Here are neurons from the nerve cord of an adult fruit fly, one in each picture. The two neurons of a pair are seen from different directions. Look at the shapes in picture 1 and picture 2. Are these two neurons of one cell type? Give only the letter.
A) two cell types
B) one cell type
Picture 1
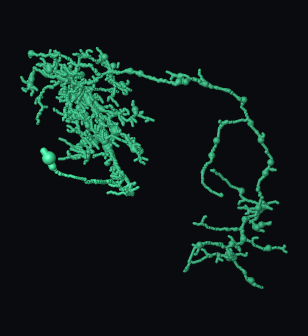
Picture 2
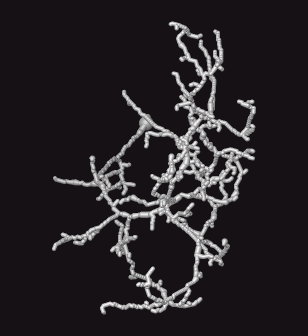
A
